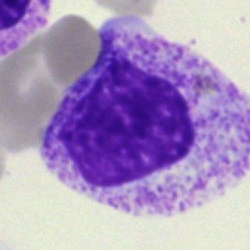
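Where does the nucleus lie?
Off-centre, toward the upper left.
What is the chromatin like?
Dark purple and clumped, with small paler gaps between the clumps.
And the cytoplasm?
Plentiful: a broad band, widest on the right, very pale and nearly colourless between the granules.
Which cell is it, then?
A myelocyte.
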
